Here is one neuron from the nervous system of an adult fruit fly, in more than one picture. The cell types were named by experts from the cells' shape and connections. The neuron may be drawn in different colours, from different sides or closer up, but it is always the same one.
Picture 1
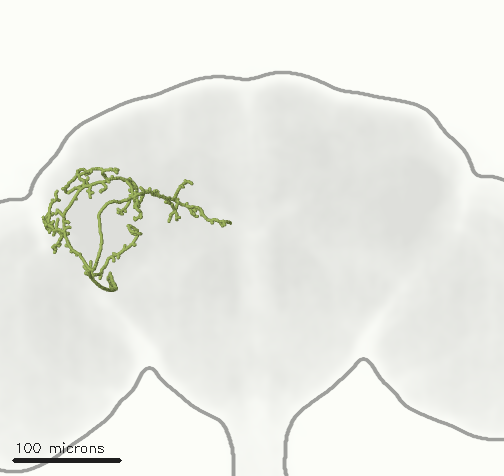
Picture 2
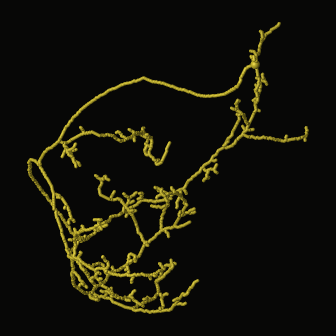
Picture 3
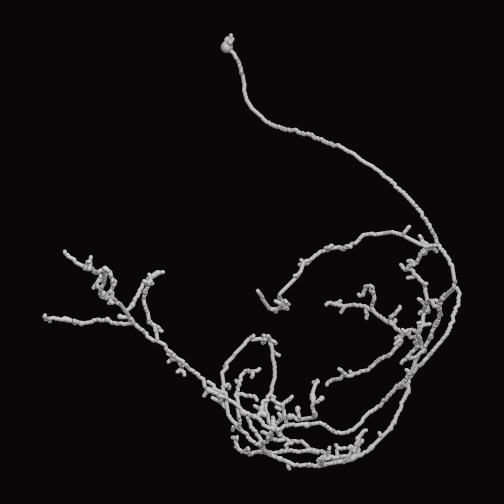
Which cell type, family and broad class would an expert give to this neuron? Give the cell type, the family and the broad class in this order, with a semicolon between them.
AVLP541; hemilineage VLPp1; central-brain intrinsic neuron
